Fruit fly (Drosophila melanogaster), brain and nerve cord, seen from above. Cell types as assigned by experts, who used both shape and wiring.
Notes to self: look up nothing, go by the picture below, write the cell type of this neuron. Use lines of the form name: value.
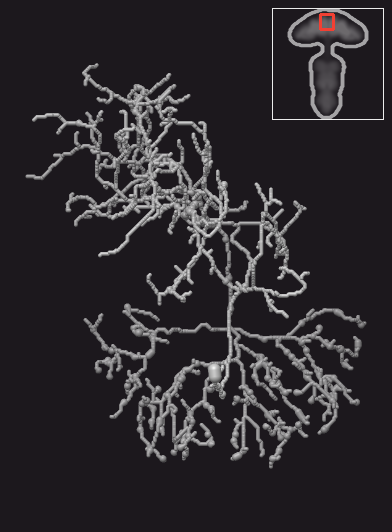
cell type: FB4K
